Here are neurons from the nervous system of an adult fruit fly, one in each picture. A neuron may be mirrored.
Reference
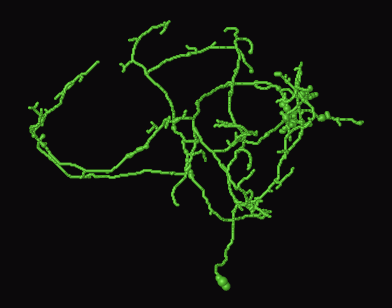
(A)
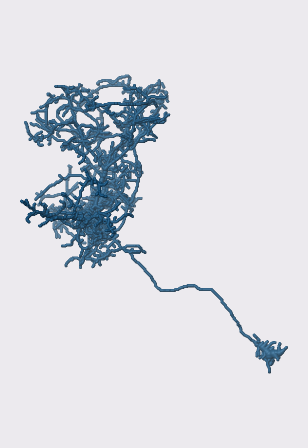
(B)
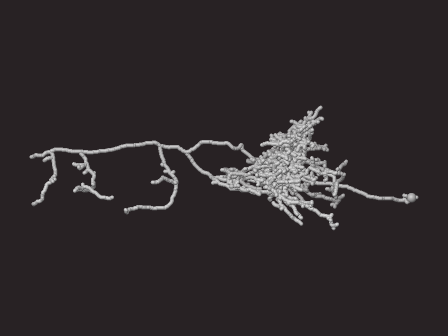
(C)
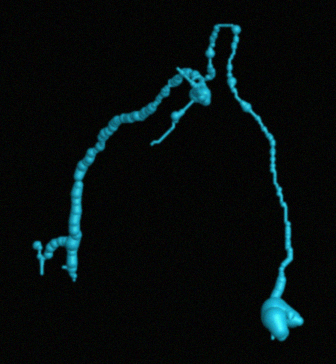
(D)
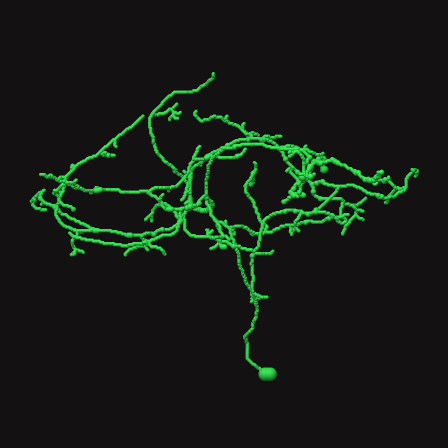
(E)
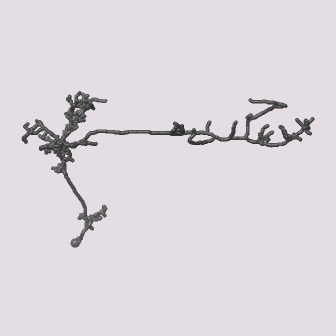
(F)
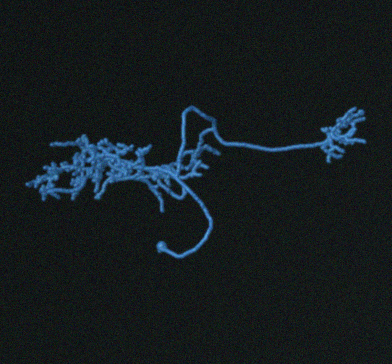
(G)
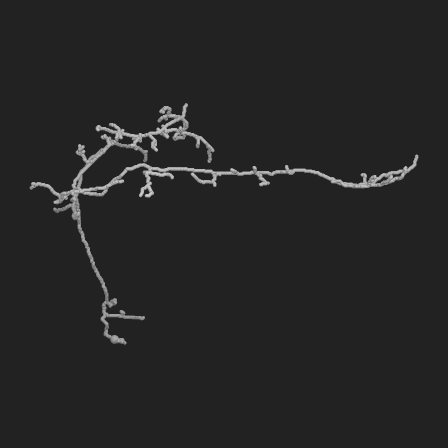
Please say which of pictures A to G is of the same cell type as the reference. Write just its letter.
D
